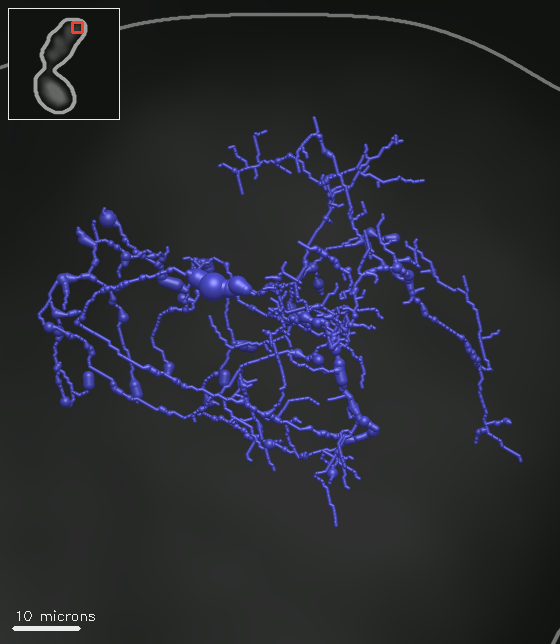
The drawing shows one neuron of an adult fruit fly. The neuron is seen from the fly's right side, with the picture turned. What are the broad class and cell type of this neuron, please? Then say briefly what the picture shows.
It is a nerve-cord intrinsic neuron. Its cell type is INXXX417. Its cell body lies in the middle of the picture. By the scale bar it is about 75 microns wide in this view. Dozens of branch ends can be seen.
